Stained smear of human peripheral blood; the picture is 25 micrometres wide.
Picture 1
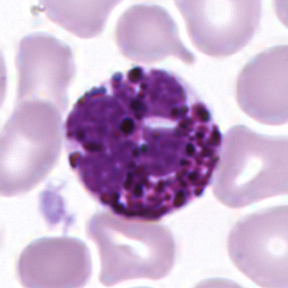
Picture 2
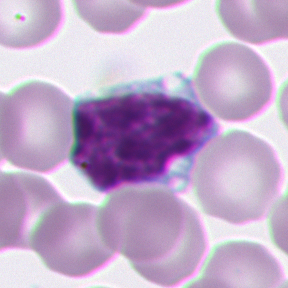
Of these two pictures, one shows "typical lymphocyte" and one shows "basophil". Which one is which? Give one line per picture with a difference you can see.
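Picture 1 – basophil. The granules are most crowded along the right and lower edges of the cell.
Picture 2 – typical lymphocyte. No granules are visible in the cytoplasm.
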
